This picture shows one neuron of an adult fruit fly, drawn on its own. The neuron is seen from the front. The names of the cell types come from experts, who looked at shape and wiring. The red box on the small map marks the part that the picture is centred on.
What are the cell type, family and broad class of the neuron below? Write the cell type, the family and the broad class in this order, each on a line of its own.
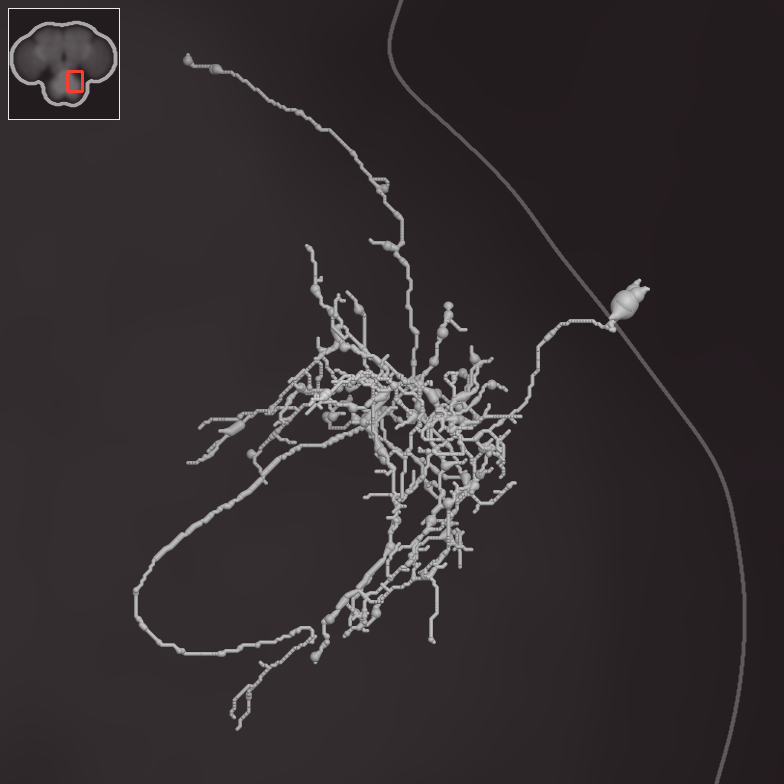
IN17A107
hemilineage 17A
nerve-cord intrinsic neuron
